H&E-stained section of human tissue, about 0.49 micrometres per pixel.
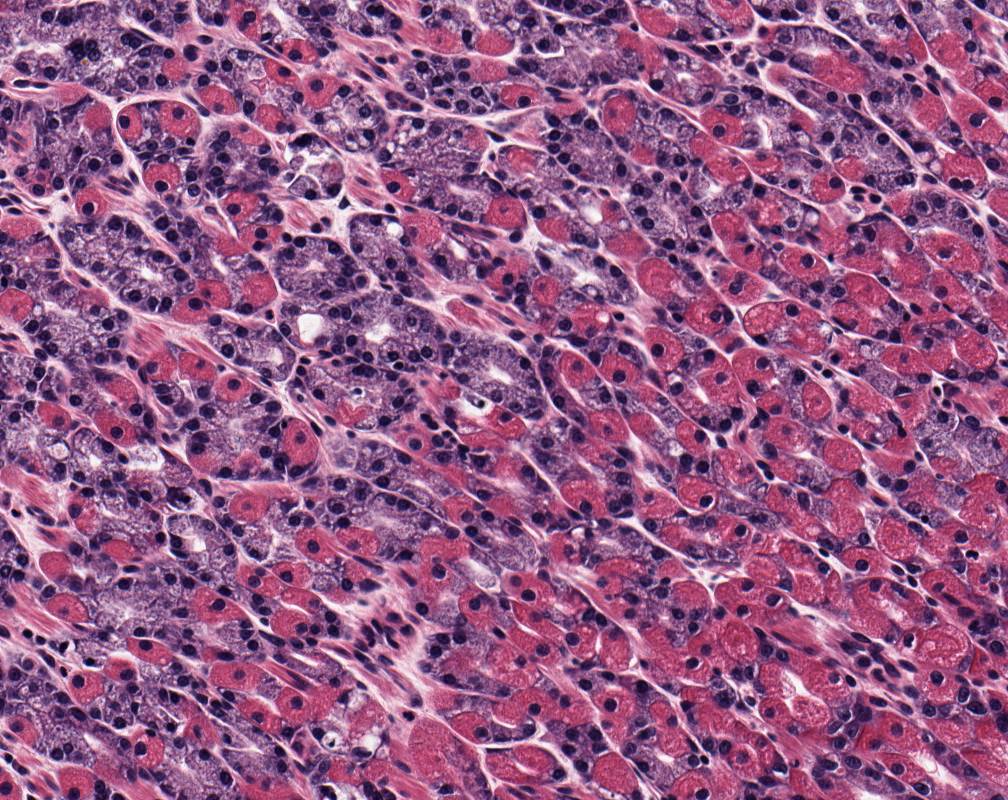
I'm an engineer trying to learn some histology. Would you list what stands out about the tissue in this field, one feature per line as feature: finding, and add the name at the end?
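Granular cells: purple, finely granular cytoplasm; small, dark, round nuclei; clustered mainly centre and left
Arrangement: pink cells and purple granular cells intermingled along the same glands, not in separate glands
Stroma: scant, thin pale pink strands between glands, occasional elongated nuclei
Lumens: barely visible, a few tiny clear spaces, mostly centre and left
Organ: stomach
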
